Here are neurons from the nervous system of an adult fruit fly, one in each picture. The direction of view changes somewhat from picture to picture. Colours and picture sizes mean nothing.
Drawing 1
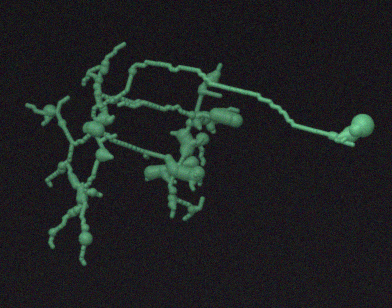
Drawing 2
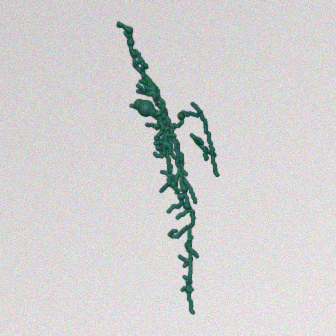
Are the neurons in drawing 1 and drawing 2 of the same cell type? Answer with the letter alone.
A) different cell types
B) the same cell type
B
